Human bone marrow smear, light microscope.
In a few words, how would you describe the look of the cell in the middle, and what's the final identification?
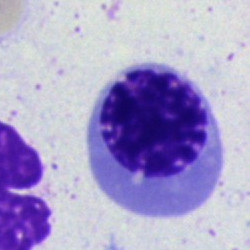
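Chromatin: coarse, gathered into dark clumps with paler spaces between them. Nucleoli: none visible. Cytoplasmic granules: none. One further point is a small pale spot at the lower edge of the nucleus. The cell is an erythroblast.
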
